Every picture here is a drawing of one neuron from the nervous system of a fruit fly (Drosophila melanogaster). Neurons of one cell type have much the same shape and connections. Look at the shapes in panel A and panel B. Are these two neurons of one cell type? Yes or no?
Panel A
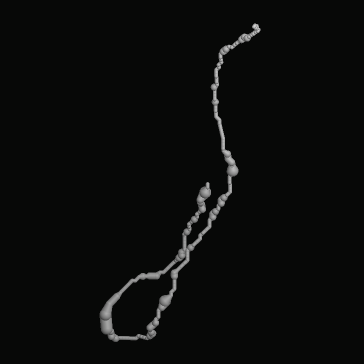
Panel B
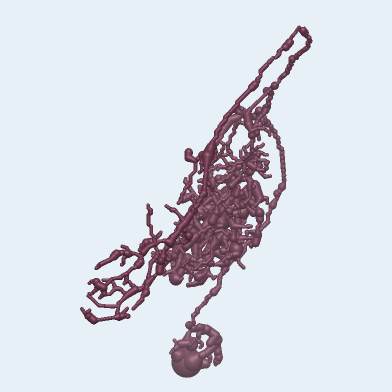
no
